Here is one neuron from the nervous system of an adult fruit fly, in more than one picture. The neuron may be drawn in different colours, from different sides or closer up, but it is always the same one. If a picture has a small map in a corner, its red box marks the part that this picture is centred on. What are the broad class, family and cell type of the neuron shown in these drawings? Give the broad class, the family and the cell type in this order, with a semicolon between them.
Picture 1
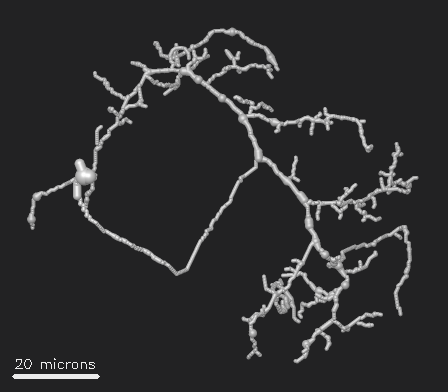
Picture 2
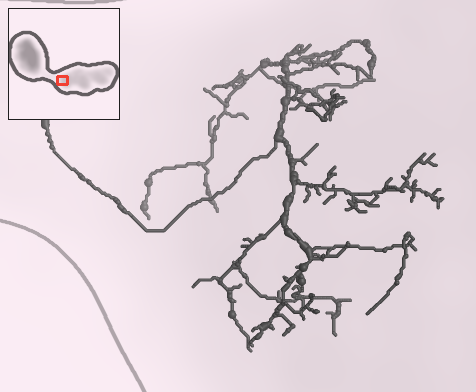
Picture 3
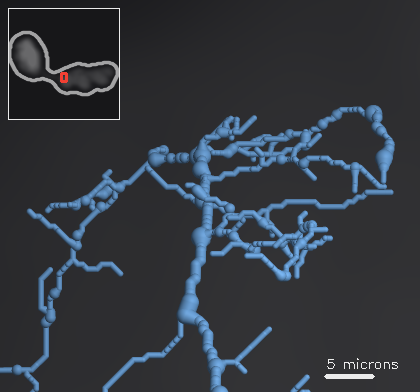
nerve-cord intrinsic neuron; hemilineage 08A; IN08A024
